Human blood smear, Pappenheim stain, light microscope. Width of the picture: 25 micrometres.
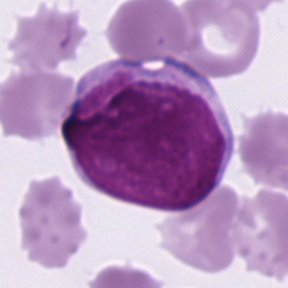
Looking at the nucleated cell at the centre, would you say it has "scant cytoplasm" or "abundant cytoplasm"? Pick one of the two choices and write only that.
Scant cytoplasm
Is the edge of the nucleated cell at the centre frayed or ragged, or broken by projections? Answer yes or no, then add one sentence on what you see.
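No. The cell's outline is smooth, with no projections from its surface.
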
